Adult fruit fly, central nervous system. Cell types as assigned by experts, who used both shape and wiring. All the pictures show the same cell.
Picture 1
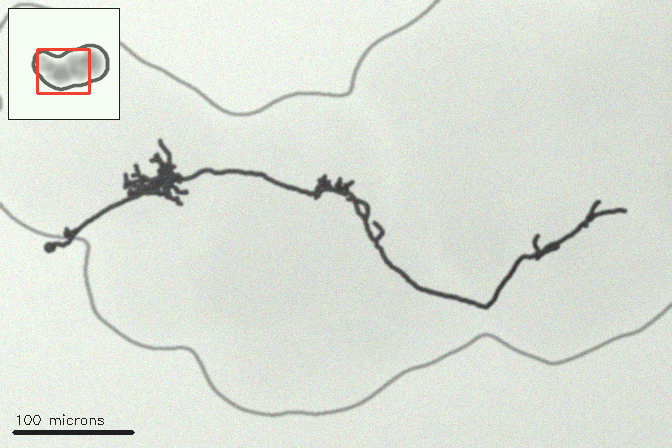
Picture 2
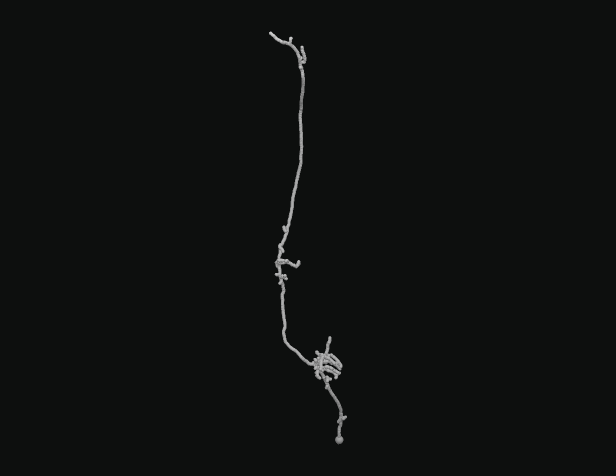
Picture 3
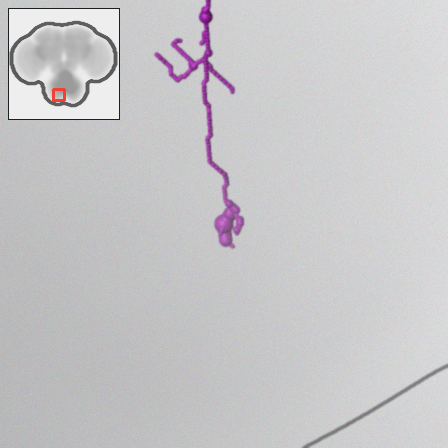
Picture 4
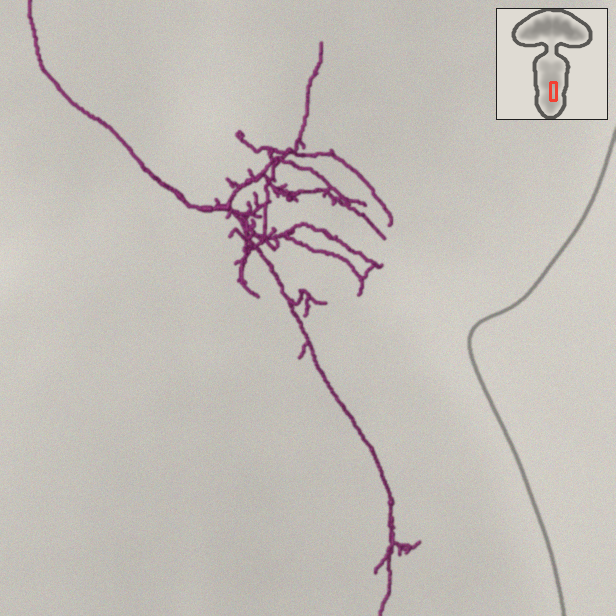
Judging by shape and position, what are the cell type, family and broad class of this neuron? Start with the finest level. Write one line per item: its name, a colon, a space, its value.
cell type: AN07B085
family: hemilineage 07B
broad class: ascending neuron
